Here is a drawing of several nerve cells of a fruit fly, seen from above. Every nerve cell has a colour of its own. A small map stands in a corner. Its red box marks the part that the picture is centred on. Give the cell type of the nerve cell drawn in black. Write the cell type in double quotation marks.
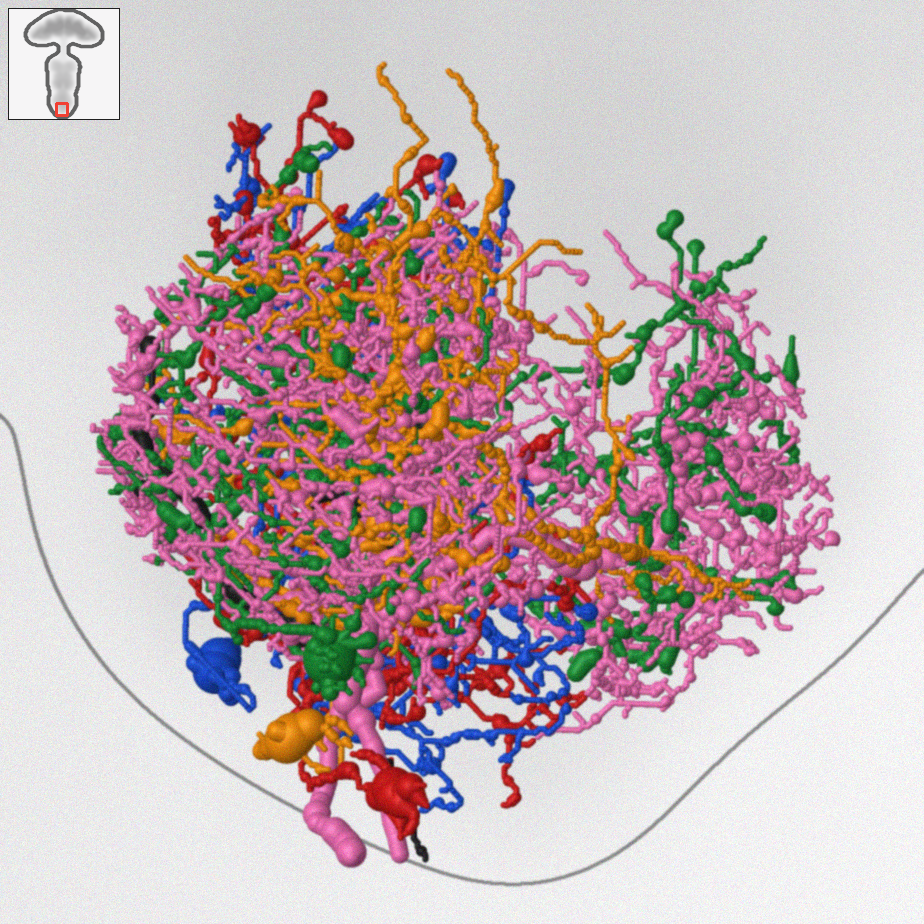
"SNxx08"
